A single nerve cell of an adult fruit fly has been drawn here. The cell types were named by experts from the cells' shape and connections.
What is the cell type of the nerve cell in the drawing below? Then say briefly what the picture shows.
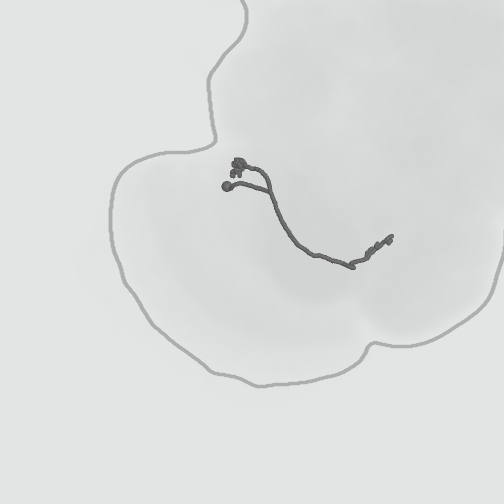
The cell type is LC30. Its broad class is visual projection neuron. As drawn here it is wider than it is tall.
